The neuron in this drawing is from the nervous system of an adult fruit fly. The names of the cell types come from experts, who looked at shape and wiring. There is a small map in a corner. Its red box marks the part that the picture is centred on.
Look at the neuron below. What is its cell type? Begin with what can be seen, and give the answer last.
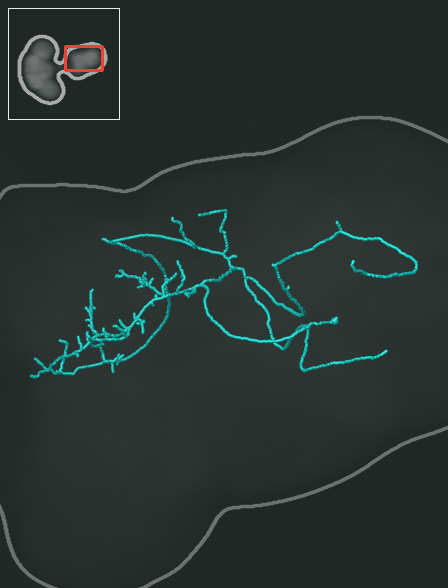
It lies in the nerve cord. The cell body is on the right of the picture. Its broad class is nerve-cord intrinsic neuron. Its cell type is IN12B044_e.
